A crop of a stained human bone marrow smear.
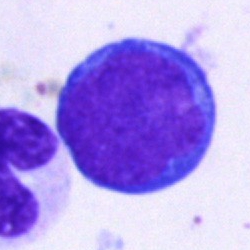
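Blast, at the centre of a stained human bone marrow smear. First, shape: round, with a smooth outline. Next, chromatin: fine and evenly spread, with no coarse clumps. Last, cytoplasm: only a thin rim around the nucleus, coloured deep blue.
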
